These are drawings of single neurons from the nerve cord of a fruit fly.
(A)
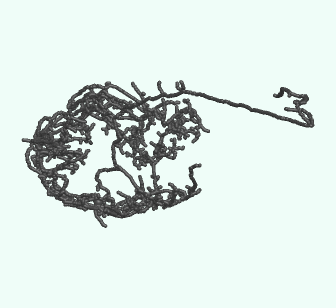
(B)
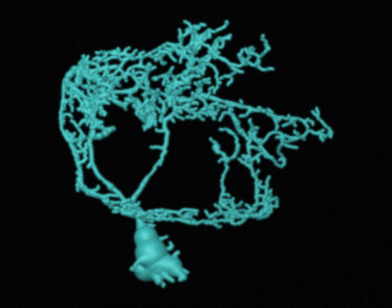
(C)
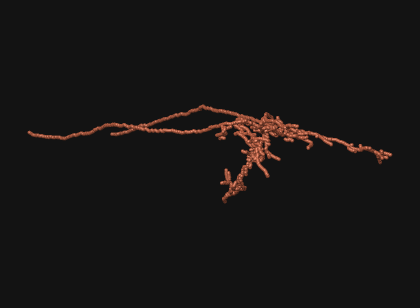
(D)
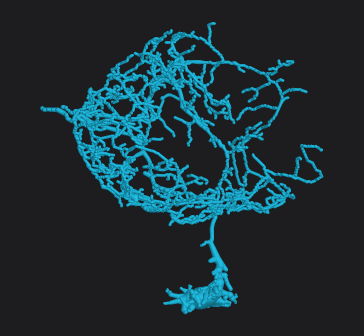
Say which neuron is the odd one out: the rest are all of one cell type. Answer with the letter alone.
C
